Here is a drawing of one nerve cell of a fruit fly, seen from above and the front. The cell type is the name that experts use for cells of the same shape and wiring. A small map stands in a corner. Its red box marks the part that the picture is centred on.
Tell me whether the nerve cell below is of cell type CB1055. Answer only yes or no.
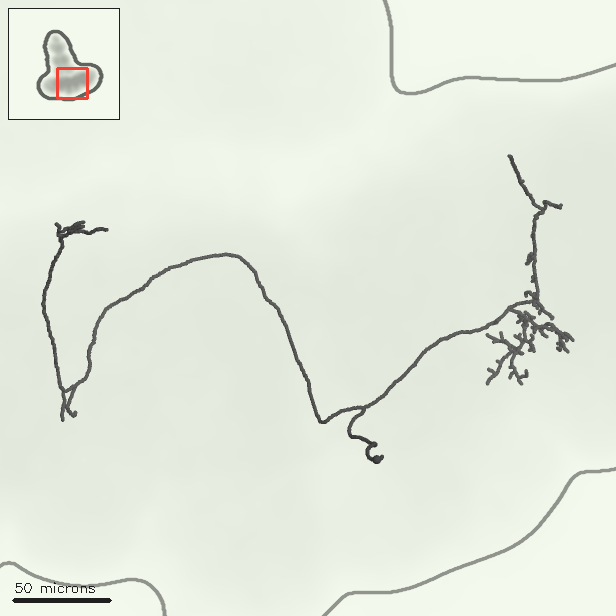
yes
